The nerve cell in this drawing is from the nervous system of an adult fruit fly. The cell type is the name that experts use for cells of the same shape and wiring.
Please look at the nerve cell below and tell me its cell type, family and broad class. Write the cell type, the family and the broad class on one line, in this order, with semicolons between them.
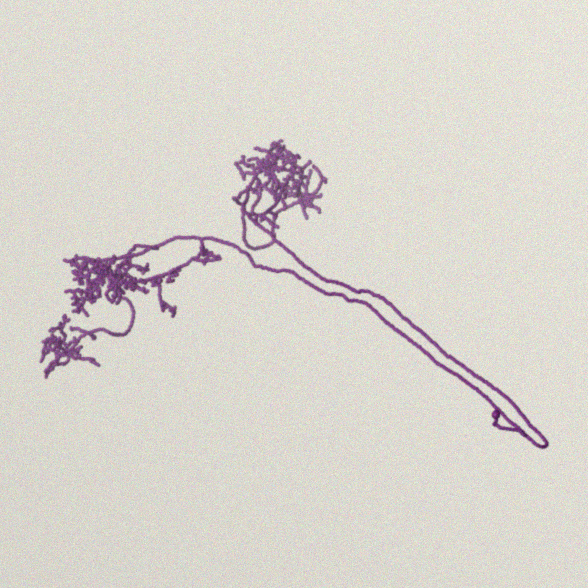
AN01A086; hemilineage 01A; ascending neuron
